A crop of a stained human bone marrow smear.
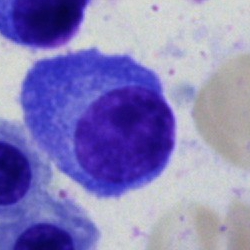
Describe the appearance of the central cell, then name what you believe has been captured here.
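What strikes me first in the central cell is its deep blue cytoplasm. There is plenty of it, forming a broad area to the upper left of the nucleus. The chromatin is dark purple and looks dense. And the outline is irregular, not smoothly round. So this is a plasma cell.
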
